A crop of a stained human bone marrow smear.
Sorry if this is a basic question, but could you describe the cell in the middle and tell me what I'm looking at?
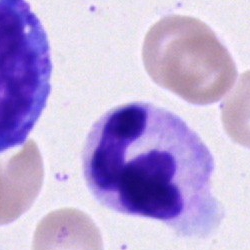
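Dense, dark purple chromatin is seen. The cytoplasm is plentiful, pale lilac-pink, and holds fine, faint granules. A pale bluish bulge projects from the lower right edge of the cell. Cell type: segmented neutrophil.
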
